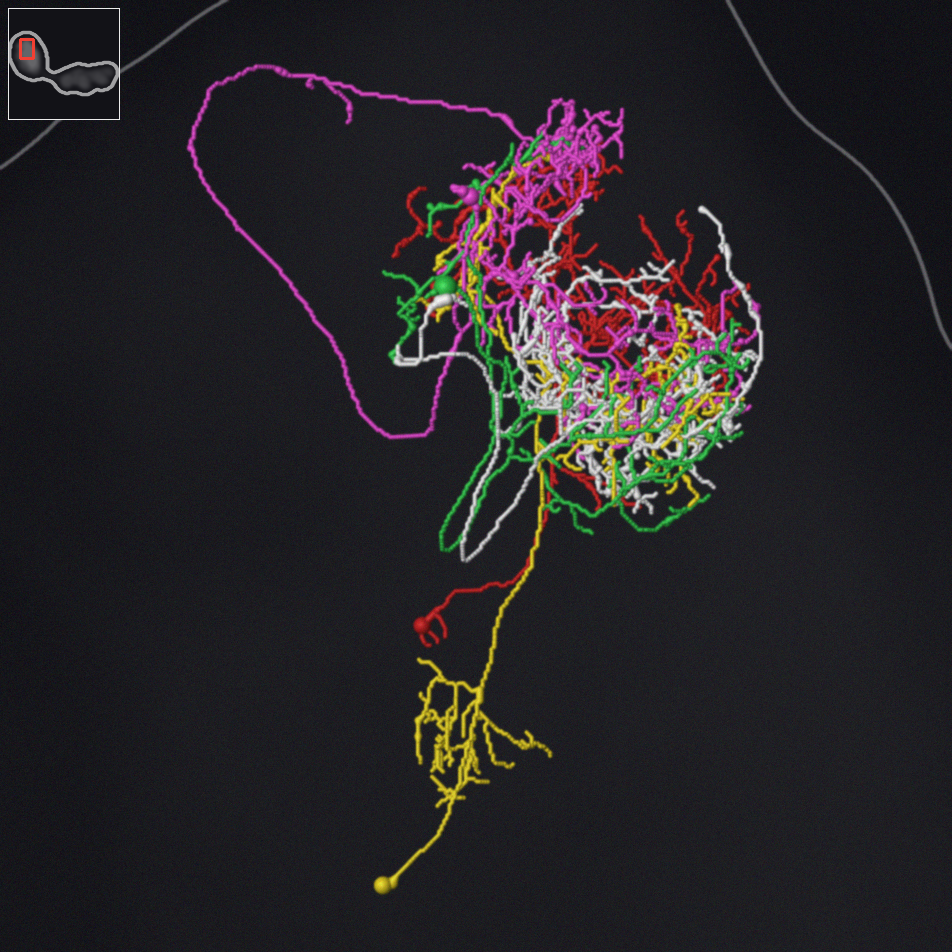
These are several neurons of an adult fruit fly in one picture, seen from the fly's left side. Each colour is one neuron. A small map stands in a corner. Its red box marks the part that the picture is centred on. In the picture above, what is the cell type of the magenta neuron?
LHAD1b3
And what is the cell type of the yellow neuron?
CB1276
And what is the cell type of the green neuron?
CB3393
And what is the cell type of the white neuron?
CB2831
